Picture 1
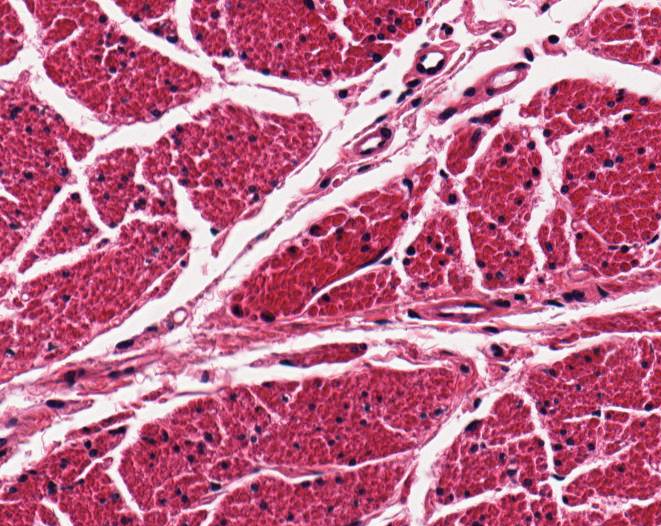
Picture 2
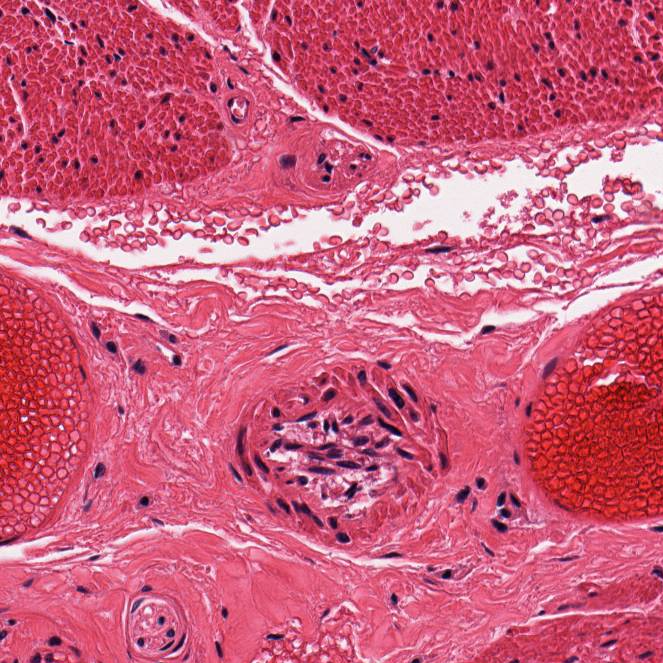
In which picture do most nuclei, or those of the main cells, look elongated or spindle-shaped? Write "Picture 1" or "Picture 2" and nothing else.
Picture 2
